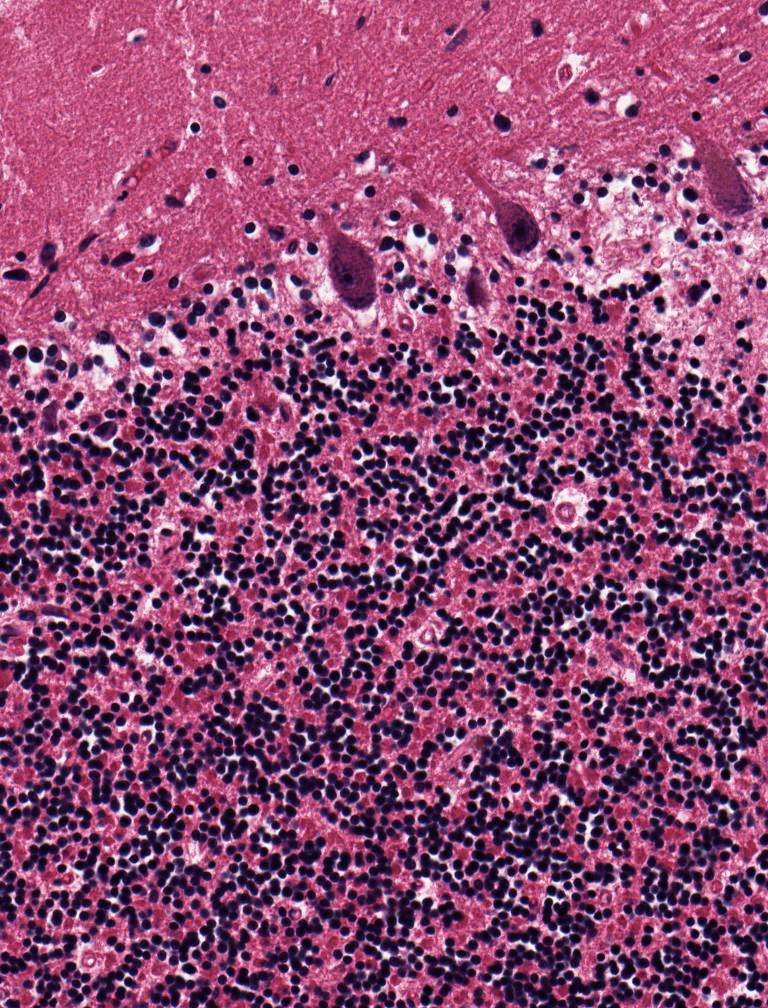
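cerebellum, haematoxylin and eosin. Top: pale pink fibrillar layer, fine neuropil with sparse scattered small nuclei. Lower two-thirds: densely cellular layer packed with small round dark-blue granule cell nuclei, almost no visible cytoplasm. Small pink neuropil patches lie between clusters of granule cell nuclei.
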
